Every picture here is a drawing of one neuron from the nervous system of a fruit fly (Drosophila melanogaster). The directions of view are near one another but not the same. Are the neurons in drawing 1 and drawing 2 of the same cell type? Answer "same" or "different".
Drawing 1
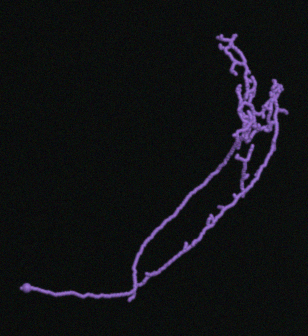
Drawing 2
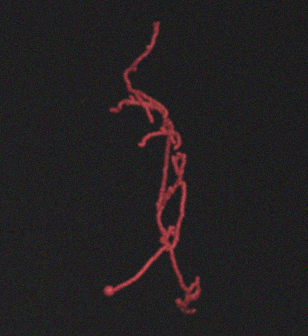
same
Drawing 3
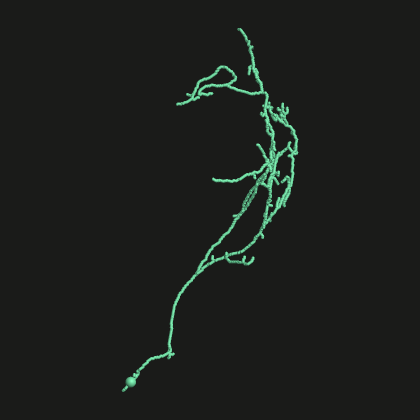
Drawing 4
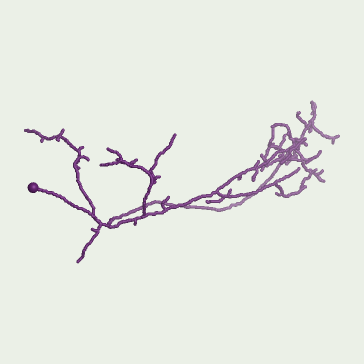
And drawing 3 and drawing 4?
same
